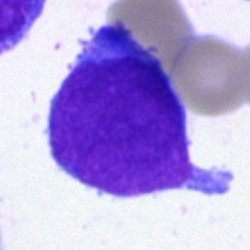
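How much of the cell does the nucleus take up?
Nearly all of it.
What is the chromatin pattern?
Finely granular and evenly spread.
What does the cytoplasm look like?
Scanty and deep blue, with a small blue tag jutting out from the lower right of the cell.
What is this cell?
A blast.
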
